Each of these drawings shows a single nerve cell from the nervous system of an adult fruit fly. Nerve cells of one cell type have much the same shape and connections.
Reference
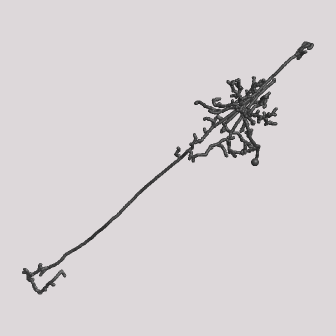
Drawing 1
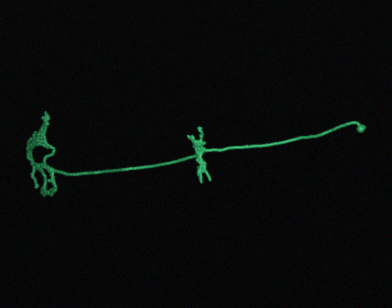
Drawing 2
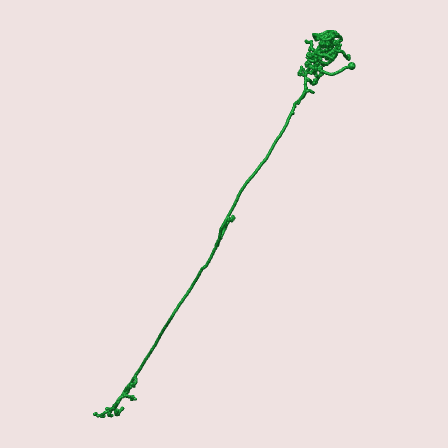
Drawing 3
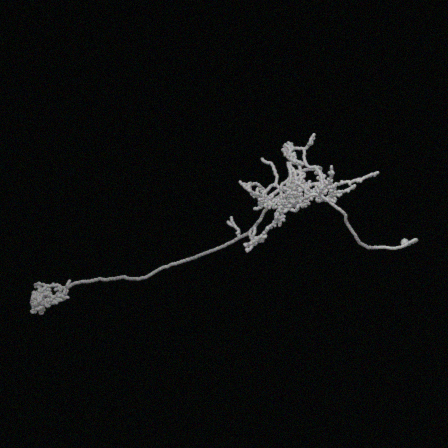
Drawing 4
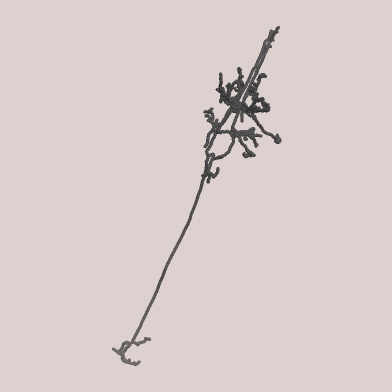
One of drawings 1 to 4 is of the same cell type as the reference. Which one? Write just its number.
4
